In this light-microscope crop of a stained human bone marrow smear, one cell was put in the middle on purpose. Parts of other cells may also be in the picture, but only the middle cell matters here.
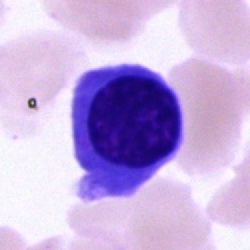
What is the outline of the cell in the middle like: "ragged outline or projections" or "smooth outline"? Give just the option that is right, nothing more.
Ragged outline or projections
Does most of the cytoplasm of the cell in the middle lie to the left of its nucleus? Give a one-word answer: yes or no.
Yes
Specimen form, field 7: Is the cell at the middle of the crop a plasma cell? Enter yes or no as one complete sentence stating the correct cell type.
Yes, a plasma cell is present in the middle of the crop.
